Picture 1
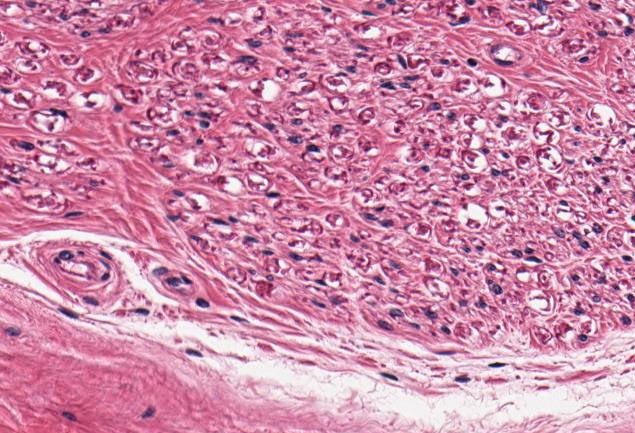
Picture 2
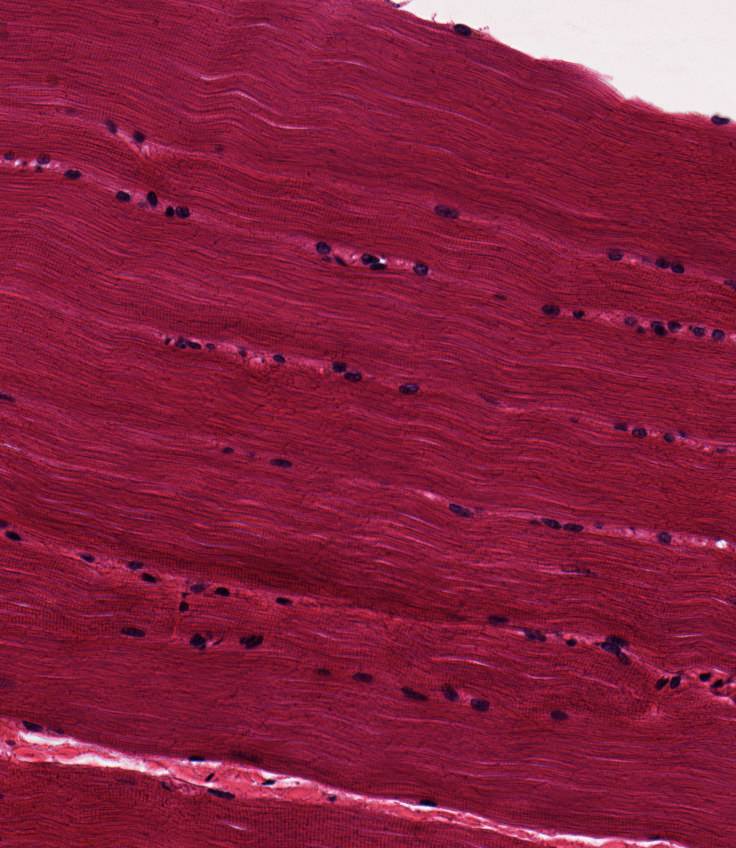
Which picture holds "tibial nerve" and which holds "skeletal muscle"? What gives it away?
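Let me sort them: picture 1 is the tibial nerve and picture 2 skeletal muscle. In the nerve, closely packed small round profiles, cut in cross-section, fill the upper and right parts, with small dark elongated nuclei lying between them rather than in their cores. The muscle's nuclei also sit at edges, I notice: they form rows along the borders between fibres, not in the fibre centres, and they are small, dark purple, oval to flattened. Its fibre cytoplasm is deep red-pink with fine lengthwise myofibrillar lines, and in the upper left the fibres run slightly wavy. Picture 1 has wavy pink fibrous bands too, though, crossing its upper left diagonally between the profiles.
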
